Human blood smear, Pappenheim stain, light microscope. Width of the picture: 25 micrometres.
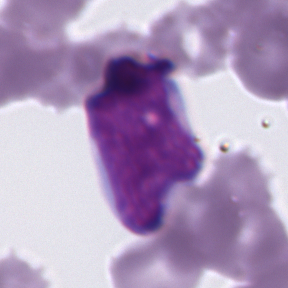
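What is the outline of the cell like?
Irregular and elongated, taller than it is wide.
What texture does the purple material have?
Streaky and strand-like, running along the cell's length.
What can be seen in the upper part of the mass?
Its top edge is notched and stained darker than the rest, and a single small pale pink spot lies near the middle of the upper half.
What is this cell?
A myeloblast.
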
